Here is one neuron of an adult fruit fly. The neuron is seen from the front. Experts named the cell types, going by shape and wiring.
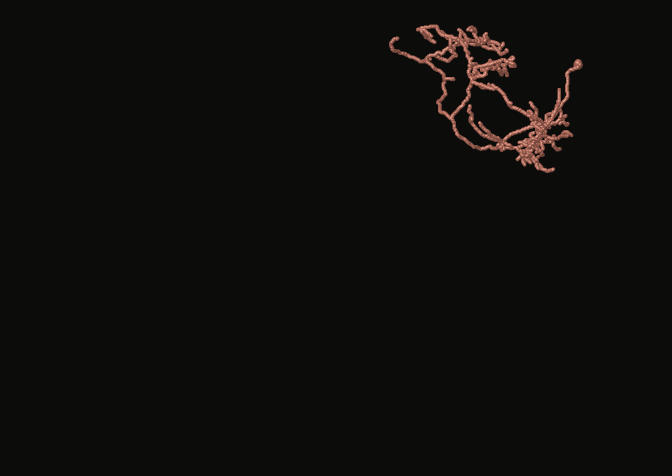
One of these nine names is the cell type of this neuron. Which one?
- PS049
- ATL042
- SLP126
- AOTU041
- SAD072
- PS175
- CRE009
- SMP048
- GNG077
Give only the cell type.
SLP126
